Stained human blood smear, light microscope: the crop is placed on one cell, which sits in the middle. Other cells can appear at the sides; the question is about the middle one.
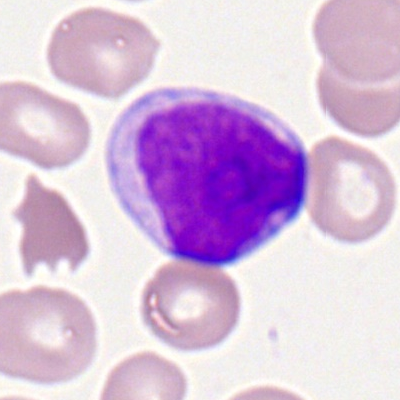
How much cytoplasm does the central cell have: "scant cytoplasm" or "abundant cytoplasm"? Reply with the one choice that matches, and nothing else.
Scant cytoplasm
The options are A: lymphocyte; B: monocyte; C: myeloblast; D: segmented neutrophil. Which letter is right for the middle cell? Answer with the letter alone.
C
